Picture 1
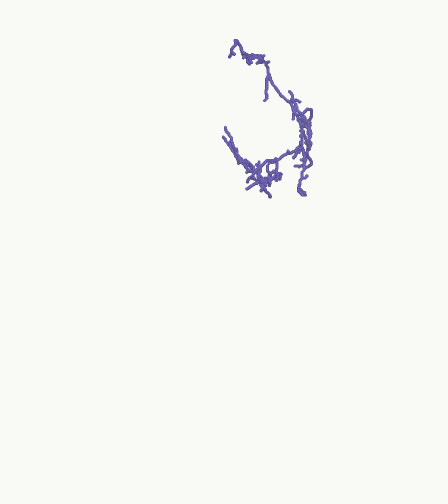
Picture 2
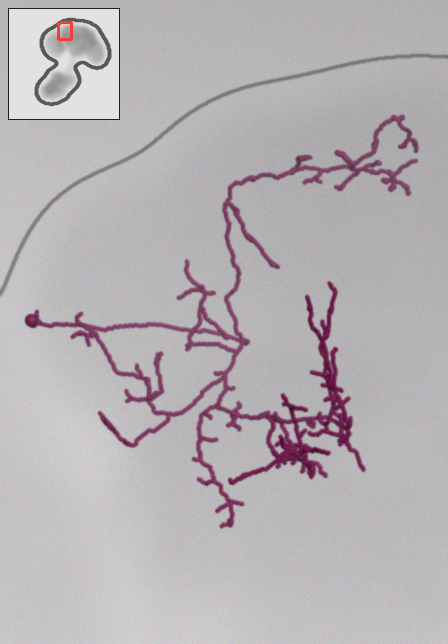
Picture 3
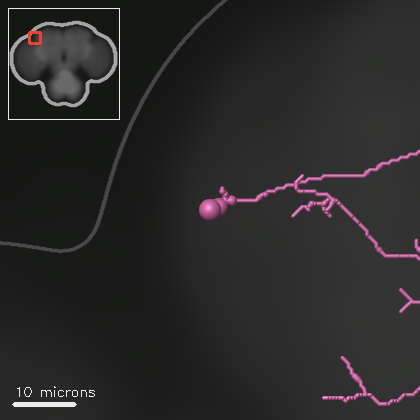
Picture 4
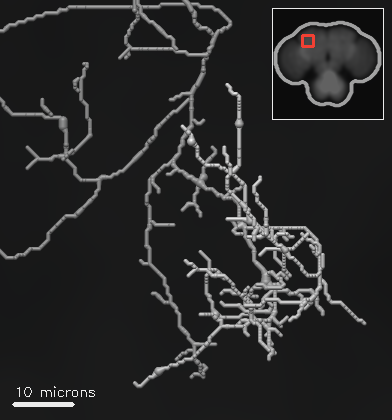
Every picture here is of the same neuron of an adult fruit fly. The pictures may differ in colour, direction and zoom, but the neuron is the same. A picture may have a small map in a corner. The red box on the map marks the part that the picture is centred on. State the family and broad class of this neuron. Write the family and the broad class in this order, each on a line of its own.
hemilineage LHp2
central-brain intrinsic neuron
